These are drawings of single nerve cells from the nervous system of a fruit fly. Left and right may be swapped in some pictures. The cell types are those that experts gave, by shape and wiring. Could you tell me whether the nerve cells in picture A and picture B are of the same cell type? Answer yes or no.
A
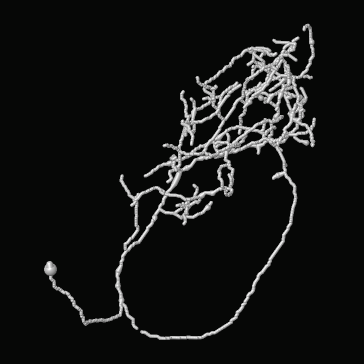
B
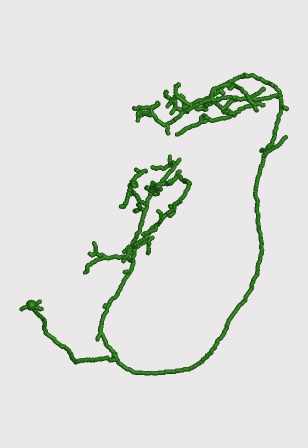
no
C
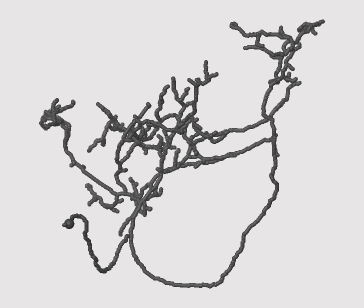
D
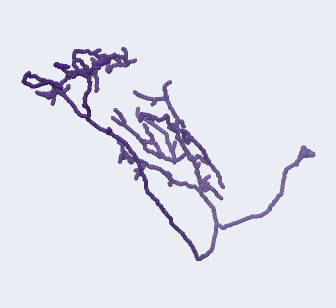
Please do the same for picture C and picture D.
no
